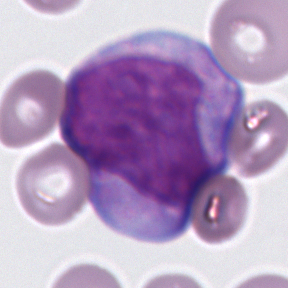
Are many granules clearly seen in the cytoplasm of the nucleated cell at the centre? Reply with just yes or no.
No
